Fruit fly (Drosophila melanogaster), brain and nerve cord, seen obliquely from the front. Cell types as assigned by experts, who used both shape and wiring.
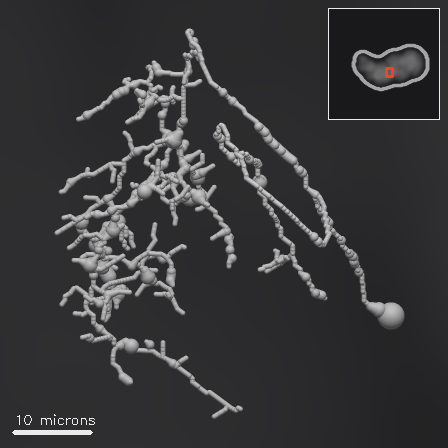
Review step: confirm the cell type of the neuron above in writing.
Li23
